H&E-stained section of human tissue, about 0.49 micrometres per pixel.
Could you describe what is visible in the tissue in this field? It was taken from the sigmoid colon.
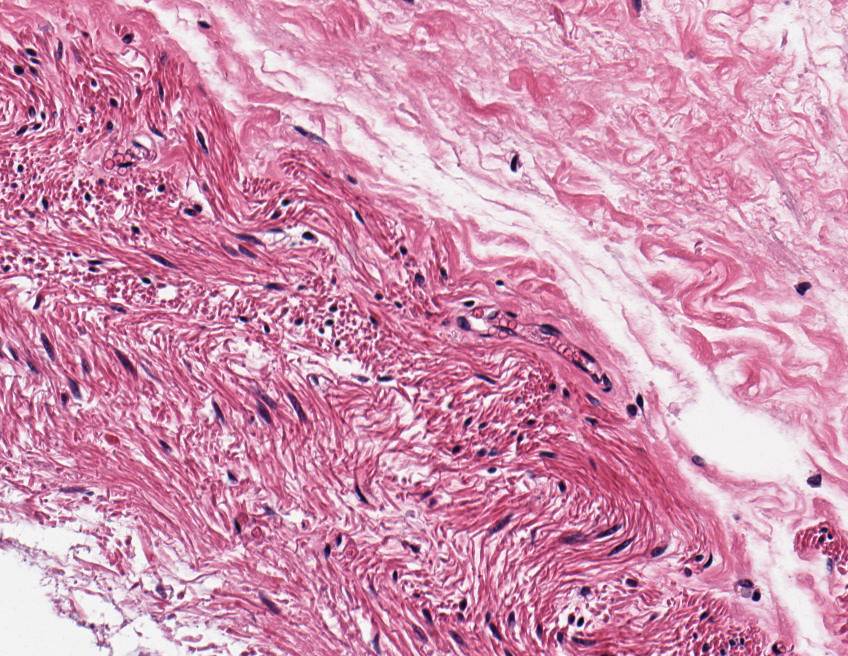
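What strikes me first is a dense, deeply pink band of closely packed fibres in the left and lower field, with paler, looser tissue at upper right. Those fibres run diagonally, upper left toward lower right. Within the band I see many spindle-shaped cells whose elongated, dark purple nuclei follow the fibres. Upper right holds wavy, pale pink collagen bundles with only a few scattered nuclei.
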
